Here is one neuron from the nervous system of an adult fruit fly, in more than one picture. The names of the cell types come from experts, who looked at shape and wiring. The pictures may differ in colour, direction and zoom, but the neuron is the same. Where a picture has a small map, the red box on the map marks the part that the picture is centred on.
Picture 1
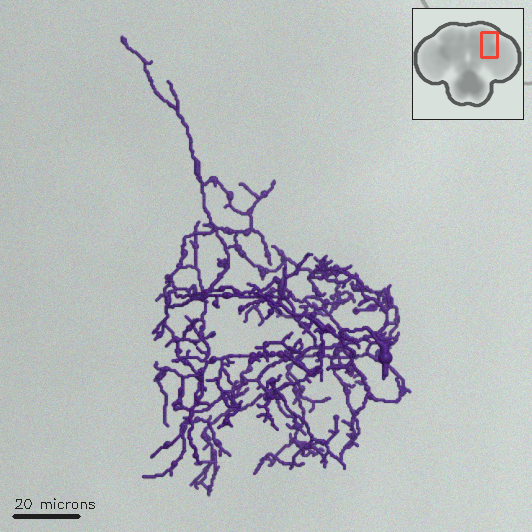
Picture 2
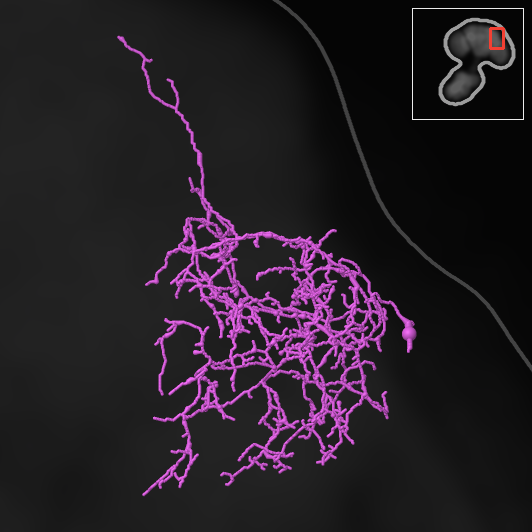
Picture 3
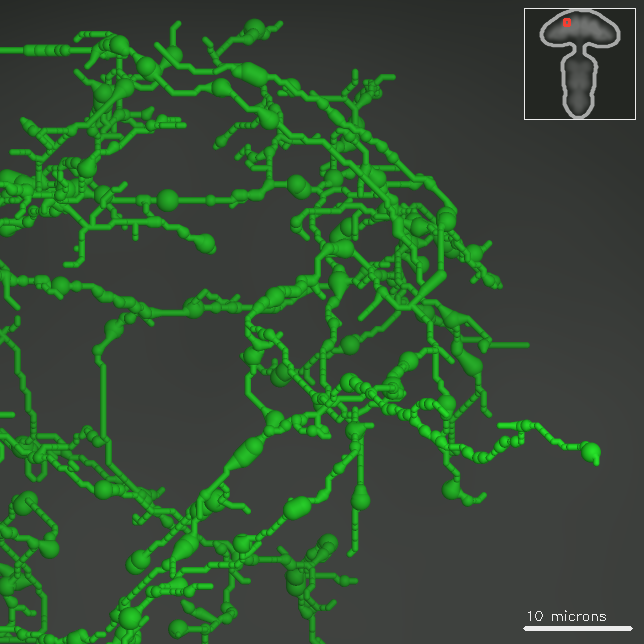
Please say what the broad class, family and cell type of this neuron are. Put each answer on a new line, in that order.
central-brain intrinsic neuron
hemilineage VLPa1_lateral
AVLP297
